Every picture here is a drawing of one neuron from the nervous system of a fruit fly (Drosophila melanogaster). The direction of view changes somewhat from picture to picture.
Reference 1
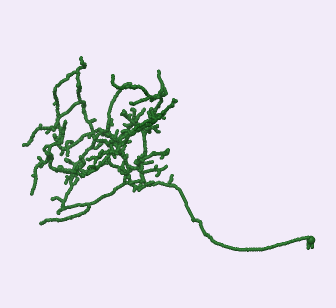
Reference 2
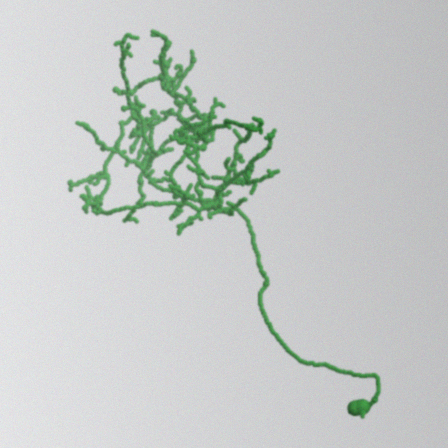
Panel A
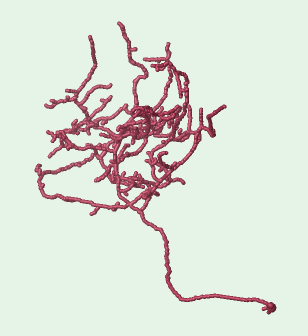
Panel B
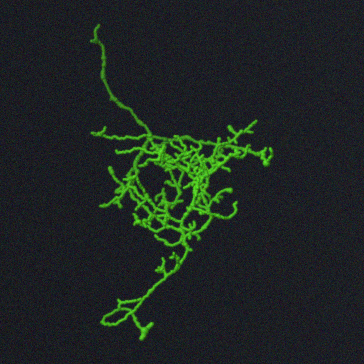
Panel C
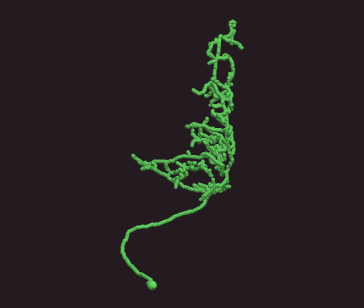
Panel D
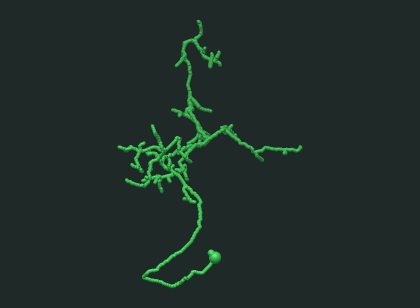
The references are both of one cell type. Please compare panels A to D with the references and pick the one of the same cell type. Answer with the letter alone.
A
